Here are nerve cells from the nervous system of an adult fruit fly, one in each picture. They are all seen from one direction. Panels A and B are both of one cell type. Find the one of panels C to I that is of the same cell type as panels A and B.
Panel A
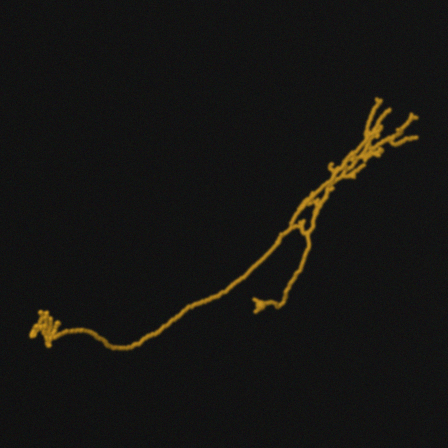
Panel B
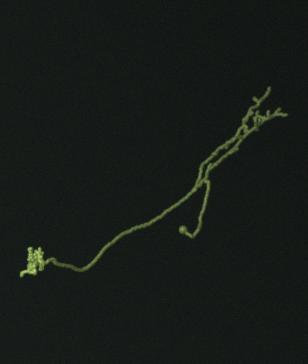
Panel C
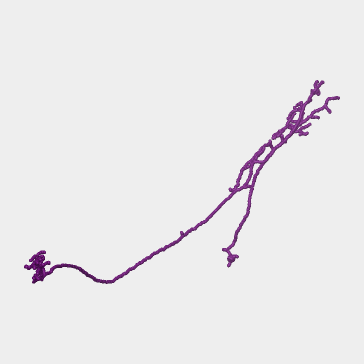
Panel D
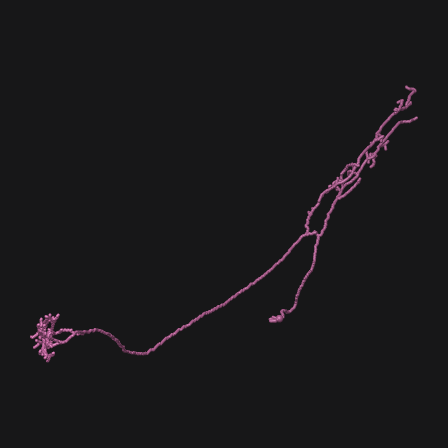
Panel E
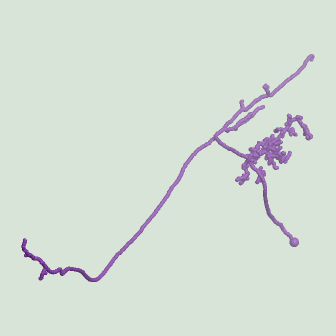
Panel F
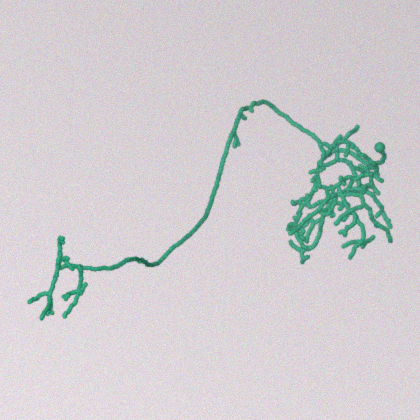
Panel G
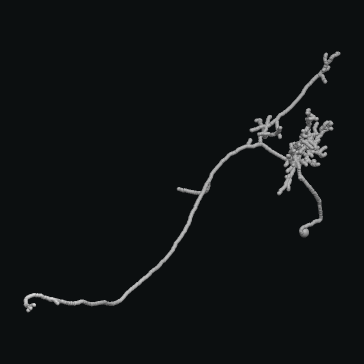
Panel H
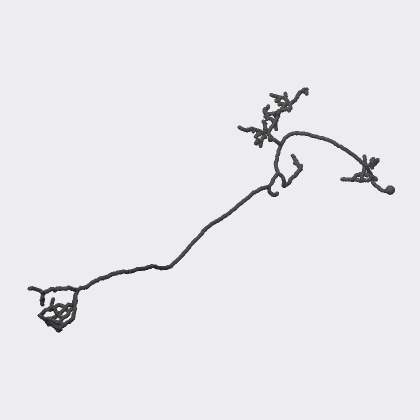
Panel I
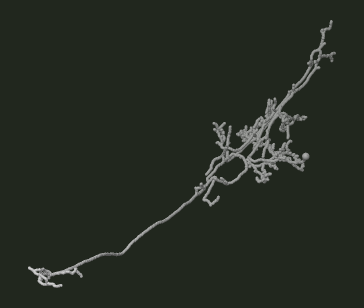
Panel C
